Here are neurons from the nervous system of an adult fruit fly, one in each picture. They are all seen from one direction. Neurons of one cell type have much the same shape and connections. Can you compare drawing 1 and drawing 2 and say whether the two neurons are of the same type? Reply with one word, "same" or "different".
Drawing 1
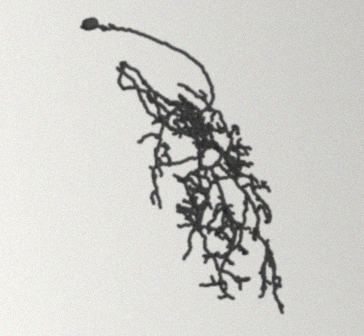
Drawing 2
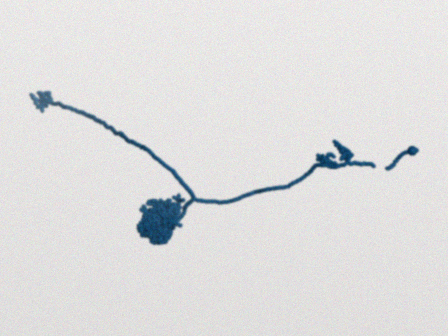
different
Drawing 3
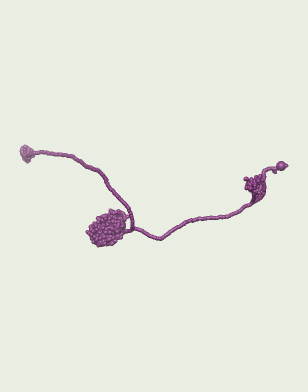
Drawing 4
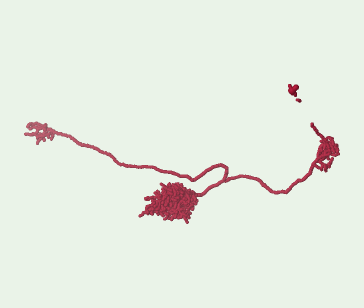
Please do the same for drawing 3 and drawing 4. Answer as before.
same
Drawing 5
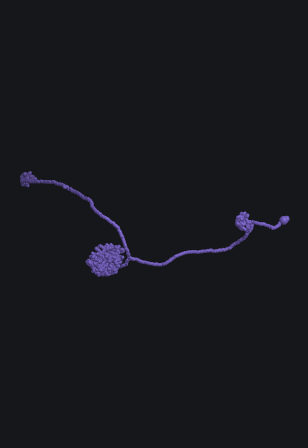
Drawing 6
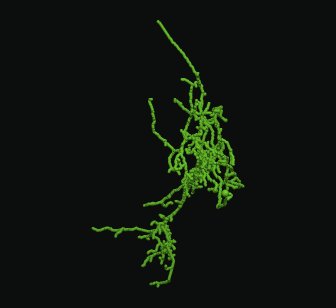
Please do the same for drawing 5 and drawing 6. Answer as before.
different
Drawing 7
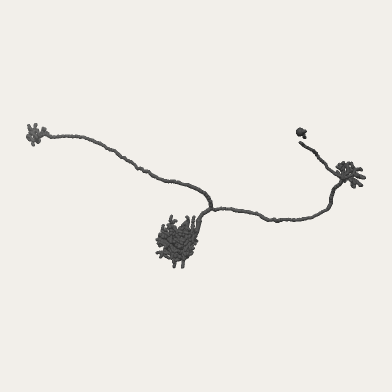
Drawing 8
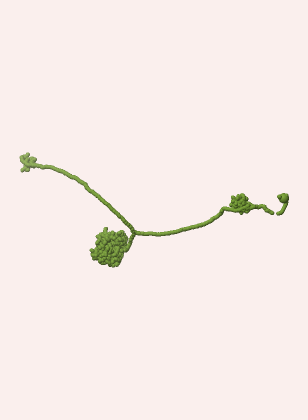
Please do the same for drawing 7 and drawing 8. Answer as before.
same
